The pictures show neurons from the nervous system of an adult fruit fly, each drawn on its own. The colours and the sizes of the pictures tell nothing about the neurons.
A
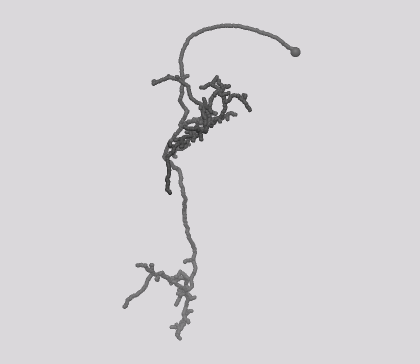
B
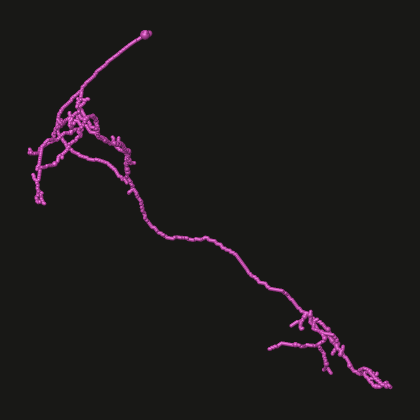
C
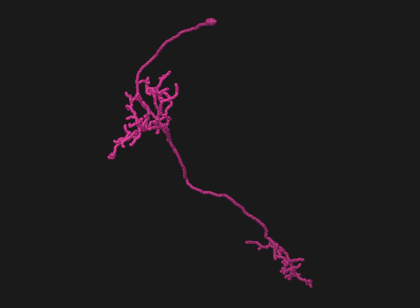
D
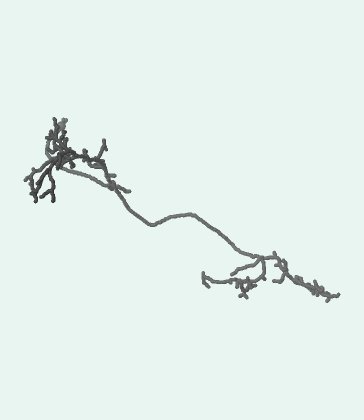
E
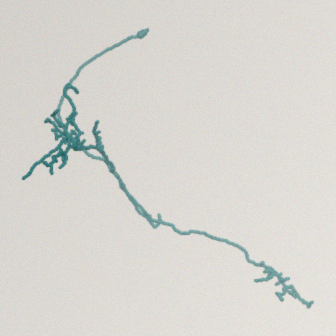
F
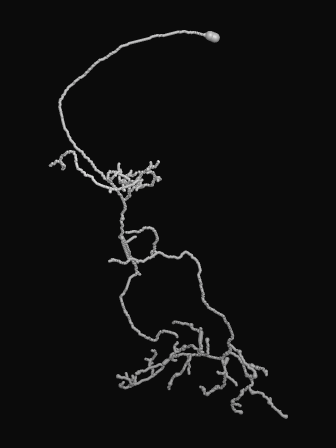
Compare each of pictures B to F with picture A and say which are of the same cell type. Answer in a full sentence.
Picture B, picture C, picture D and picture E are of the same cell type.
